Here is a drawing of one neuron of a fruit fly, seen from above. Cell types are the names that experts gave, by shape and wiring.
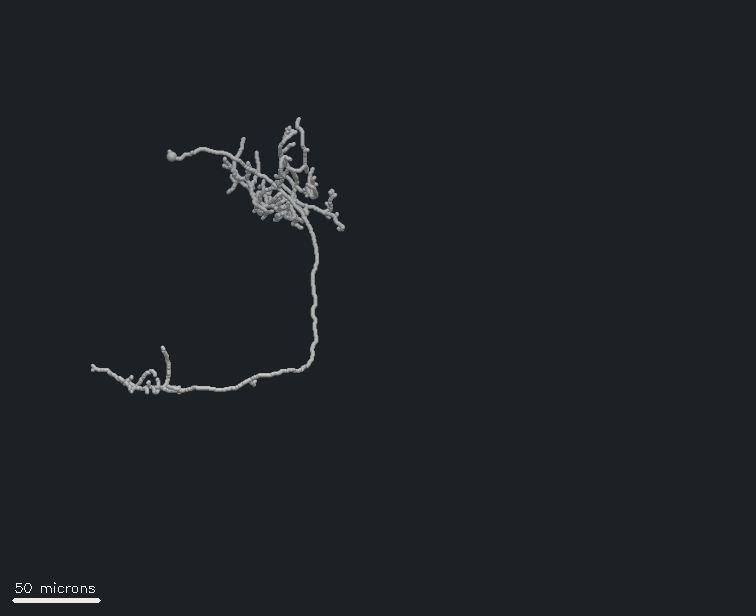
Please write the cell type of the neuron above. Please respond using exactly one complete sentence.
By type, the neuron is M_lPNm11C.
